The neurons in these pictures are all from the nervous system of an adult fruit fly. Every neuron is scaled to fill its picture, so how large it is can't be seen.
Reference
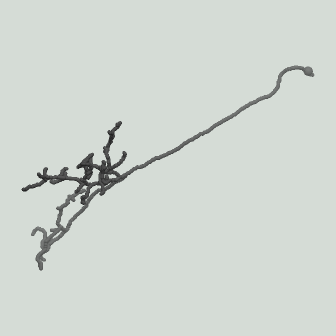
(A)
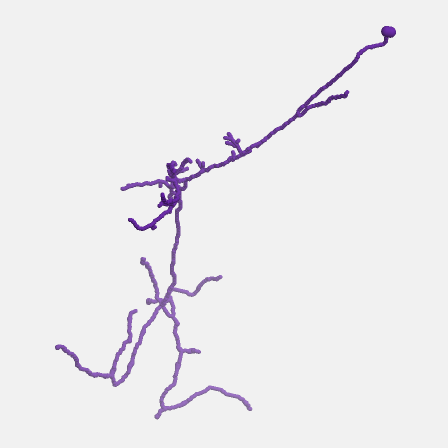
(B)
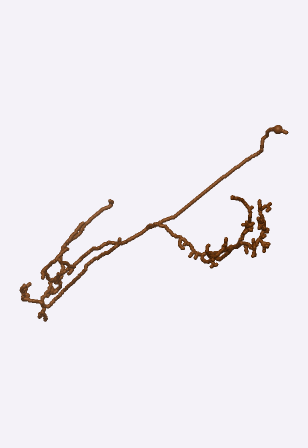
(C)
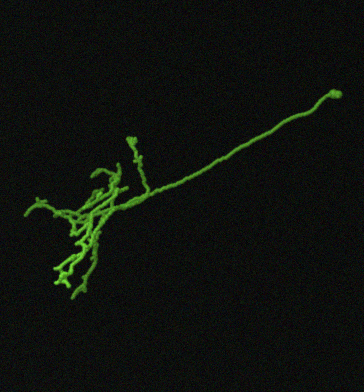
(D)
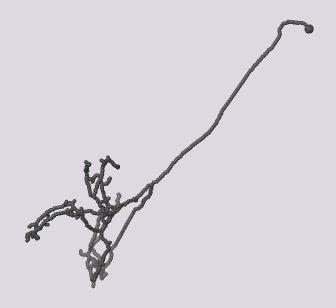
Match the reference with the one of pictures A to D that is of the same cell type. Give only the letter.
C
